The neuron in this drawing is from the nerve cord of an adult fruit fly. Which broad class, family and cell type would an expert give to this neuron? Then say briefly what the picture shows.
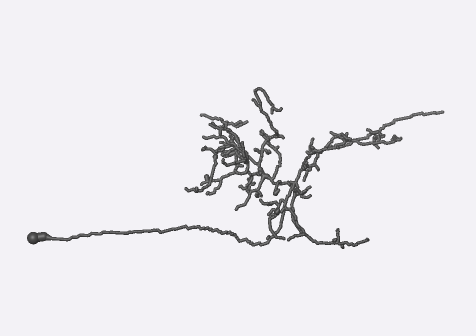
Its broad class is nerve-cord intrinsic neuron. Its family is hemilineage 01B. The cell type is IN01B084. Dozens of branch ends can be seen. In this view it is more than twice as wide as it is tall.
